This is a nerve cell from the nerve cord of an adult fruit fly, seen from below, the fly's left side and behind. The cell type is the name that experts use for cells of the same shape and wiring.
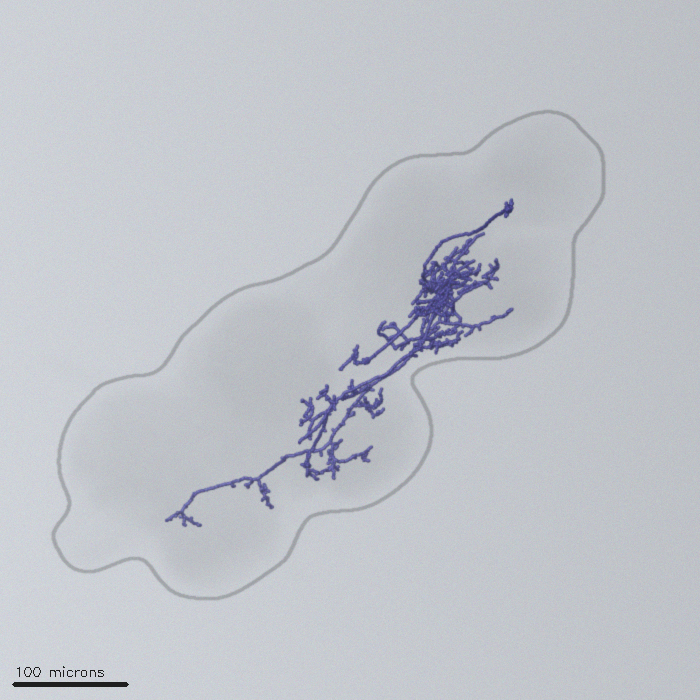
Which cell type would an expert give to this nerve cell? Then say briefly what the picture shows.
The cell type is INXXX101. It is a nerve-cord intrinsic neuron. From left to right in the picture it spans about 300 microns. In this view it is about as wide as it is tall.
